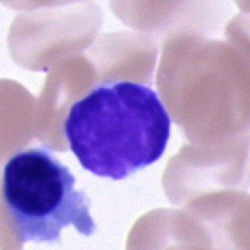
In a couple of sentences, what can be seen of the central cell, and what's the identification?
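The outline is roughly round, its edge slightly lumpy. Nearly the whole cell is taken up by the nucleus, whose fine-textured chromatin carries a few paler streaks. Pale blue cytoplasm shows only as a very thin rim at the edge. The cell is a lymphocyte.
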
